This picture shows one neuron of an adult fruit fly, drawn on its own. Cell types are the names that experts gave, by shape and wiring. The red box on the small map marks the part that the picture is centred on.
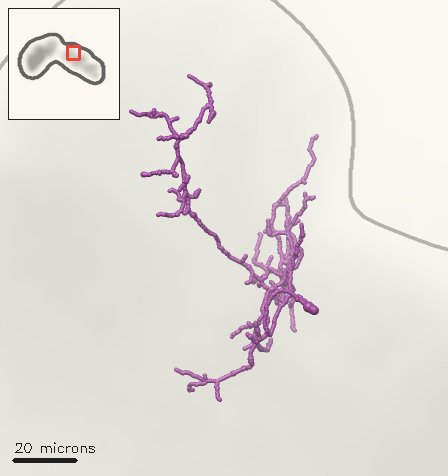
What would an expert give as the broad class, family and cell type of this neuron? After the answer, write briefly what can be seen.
It is a nerve-cord intrinsic neuron. Its family is hemilineage 21A. The cell type is IN21A079. By the scale bar it is about 110 microns tall in this view. The picture shows dozens of branch ends.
